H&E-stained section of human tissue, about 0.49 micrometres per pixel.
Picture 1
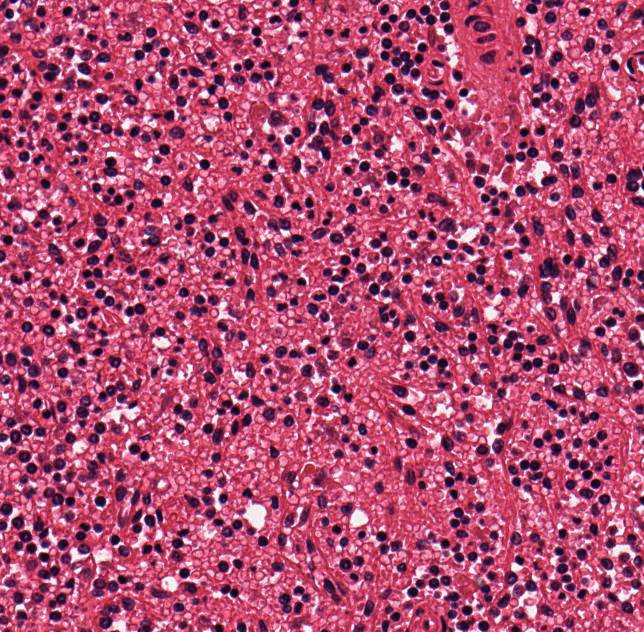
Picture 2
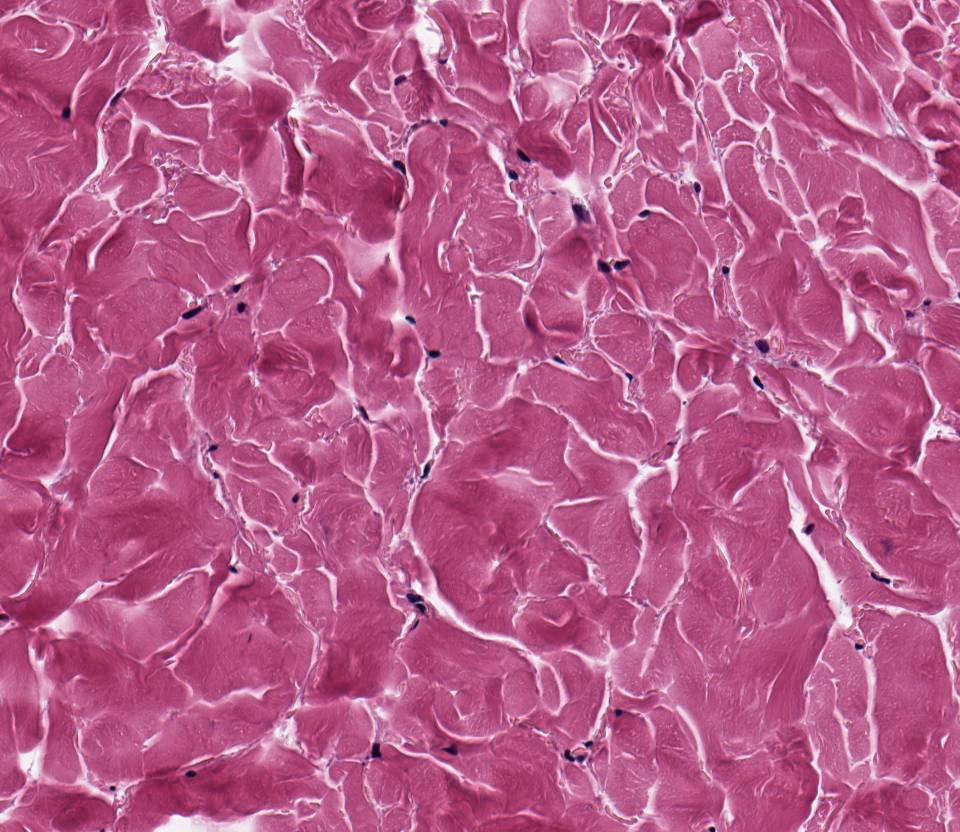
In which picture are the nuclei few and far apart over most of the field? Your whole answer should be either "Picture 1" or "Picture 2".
Picture 2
